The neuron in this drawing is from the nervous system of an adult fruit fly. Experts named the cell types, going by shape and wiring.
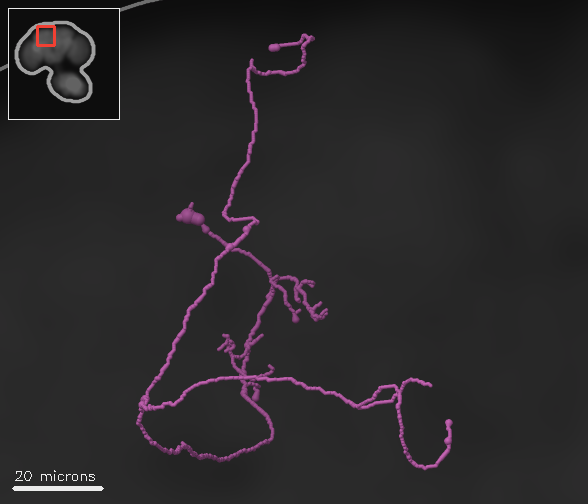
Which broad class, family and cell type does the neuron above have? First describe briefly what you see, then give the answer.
By the scale bar it is about 100 microns tall in this view. As drawn here it is taller than it is wide. This is a central-brain intrinsic neuron. Its family is called class Kenyon Cell. Its cell type is KCab-s.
